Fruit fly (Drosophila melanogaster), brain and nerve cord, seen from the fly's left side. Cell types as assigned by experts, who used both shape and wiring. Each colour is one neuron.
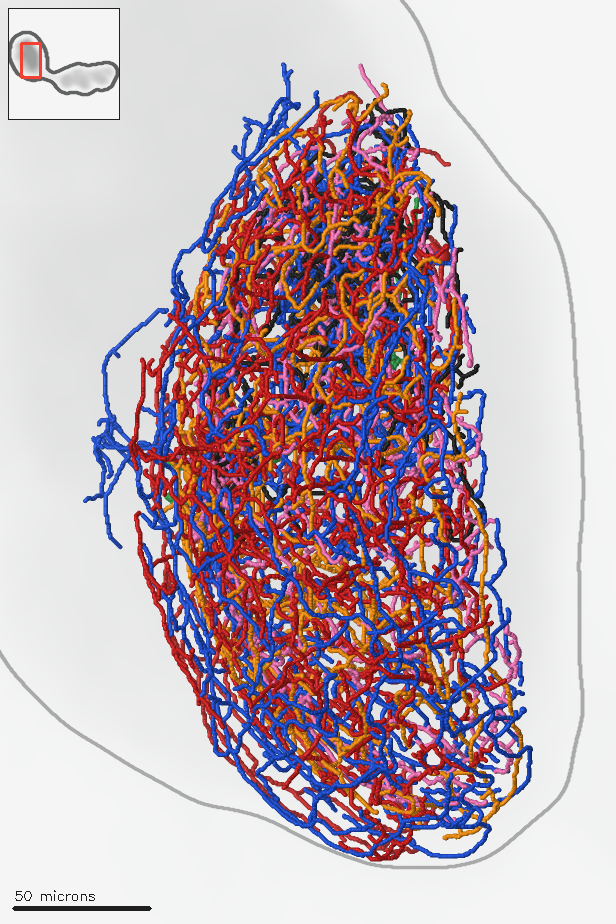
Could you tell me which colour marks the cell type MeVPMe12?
red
